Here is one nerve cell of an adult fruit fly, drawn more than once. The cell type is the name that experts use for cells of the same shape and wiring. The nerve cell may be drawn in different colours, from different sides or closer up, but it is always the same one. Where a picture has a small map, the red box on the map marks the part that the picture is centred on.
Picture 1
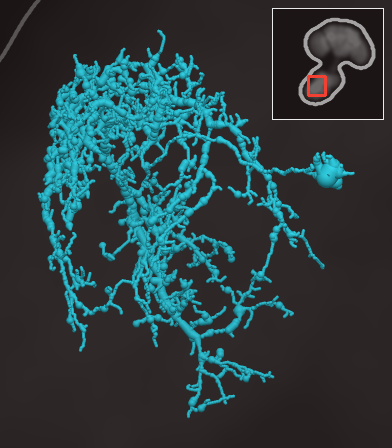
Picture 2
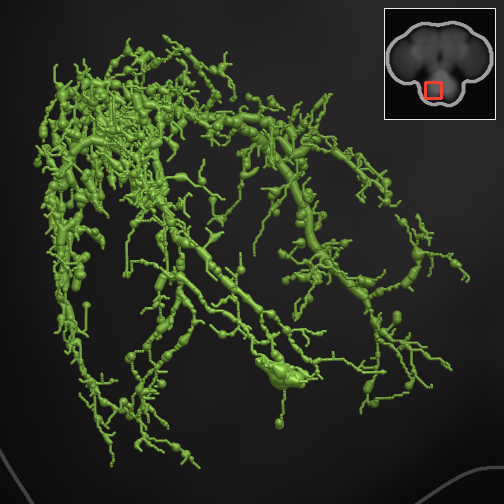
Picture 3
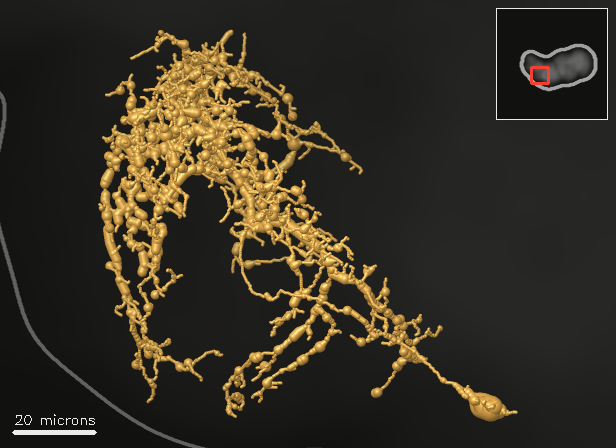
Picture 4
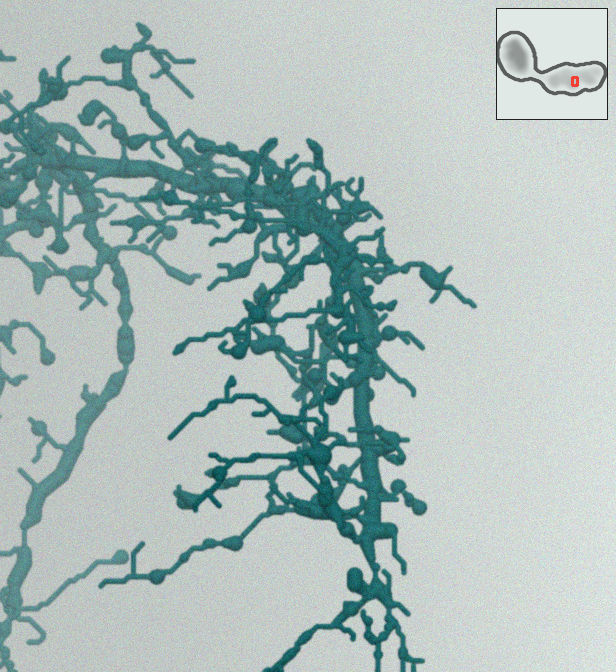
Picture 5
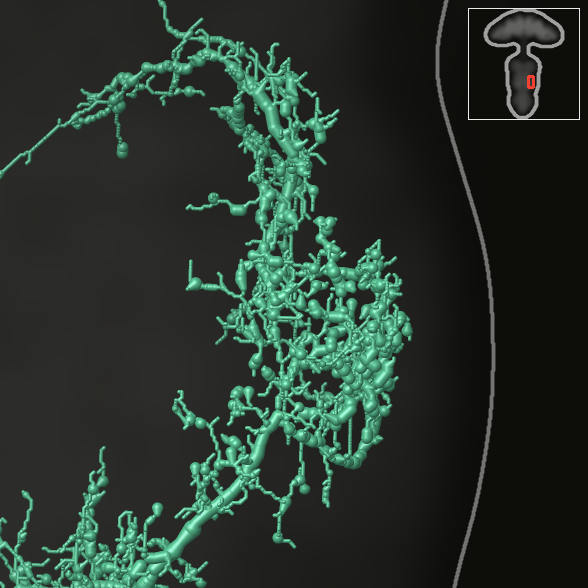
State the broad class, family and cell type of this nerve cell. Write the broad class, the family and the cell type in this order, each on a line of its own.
nerve-cord intrinsic neuron
hemilineage 16B
IN16B022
